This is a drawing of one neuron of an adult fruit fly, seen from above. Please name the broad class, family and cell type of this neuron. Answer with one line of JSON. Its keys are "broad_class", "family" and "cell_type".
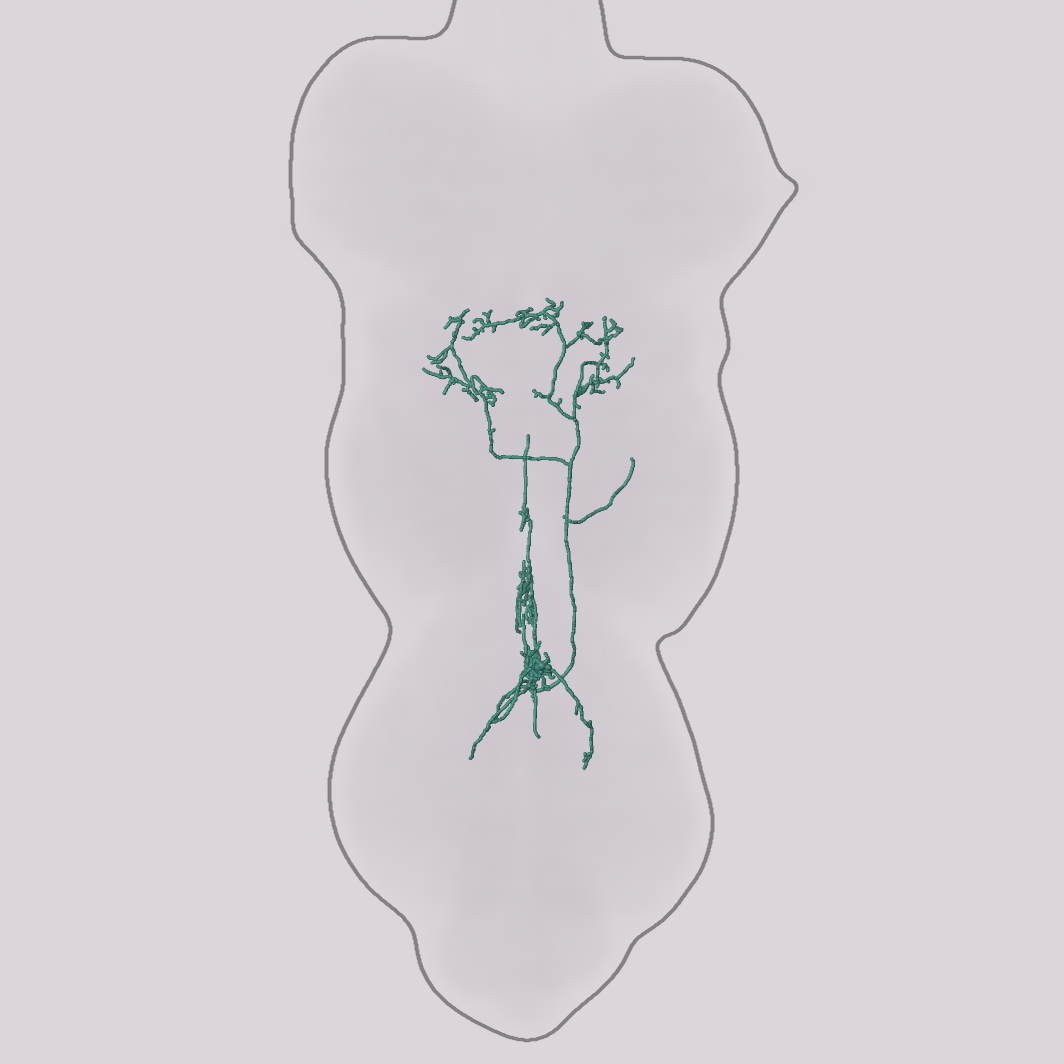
{"broad_class": "nerve-cord intrinsic neuron", "family": "hemilineage 19B", "cell_type": "IN19B040"}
